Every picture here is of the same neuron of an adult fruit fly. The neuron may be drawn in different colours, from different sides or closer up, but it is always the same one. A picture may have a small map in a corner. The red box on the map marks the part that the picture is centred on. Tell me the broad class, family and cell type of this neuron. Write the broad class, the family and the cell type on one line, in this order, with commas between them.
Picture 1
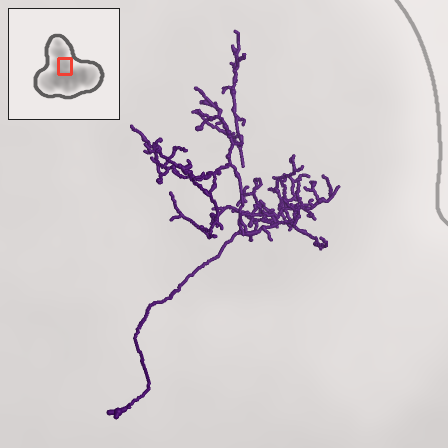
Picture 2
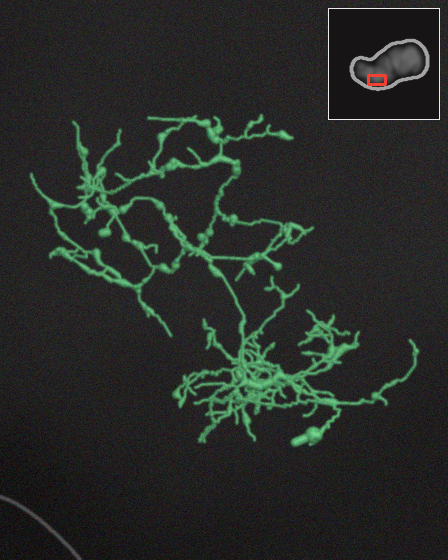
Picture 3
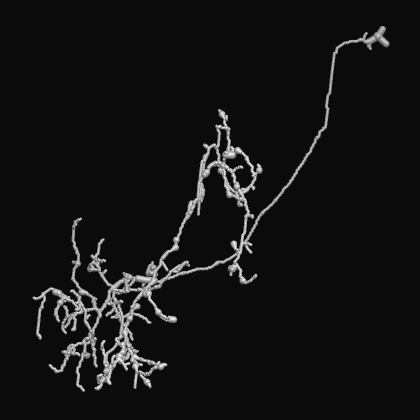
nerve-cord intrinsic neuron, hemilineage 13B, IN13B079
